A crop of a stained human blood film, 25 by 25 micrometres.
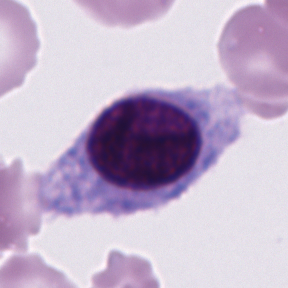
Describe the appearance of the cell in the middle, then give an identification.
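Elongated cell, tapering ends directed to lower left and upper right. Nucleus a smooth oval, no indentation, no lobes. Cytoplasm pale blue, mottled and uneven in texture. Hairy cell.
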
